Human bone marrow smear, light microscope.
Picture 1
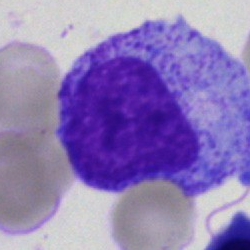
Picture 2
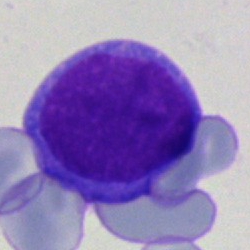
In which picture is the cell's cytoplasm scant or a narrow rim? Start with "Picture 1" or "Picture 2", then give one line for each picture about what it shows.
Picture 2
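In picture 1: The cytoplasm is plentiful and spreads mainly to the right of the nucleus.
In picture 2: The cytoplasm forms only a thin rim around the nucleus.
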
